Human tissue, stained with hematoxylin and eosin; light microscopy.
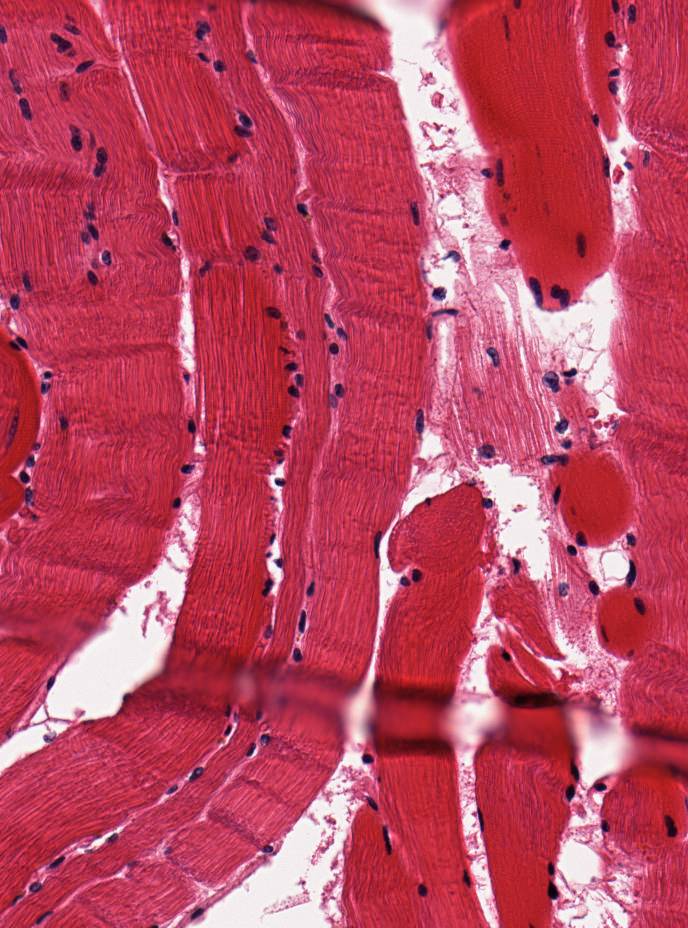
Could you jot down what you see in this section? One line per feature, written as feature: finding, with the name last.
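Fibres: side by side, without branching or joining neighbours
Nuclei: dark, flattened, at fibre edges rather than centres
Cytoplasm: deep, even red
Gaps between fibres: loose, pale connective tissue with scattered small nuclei, centre-right of field
Name: skeletal muscle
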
